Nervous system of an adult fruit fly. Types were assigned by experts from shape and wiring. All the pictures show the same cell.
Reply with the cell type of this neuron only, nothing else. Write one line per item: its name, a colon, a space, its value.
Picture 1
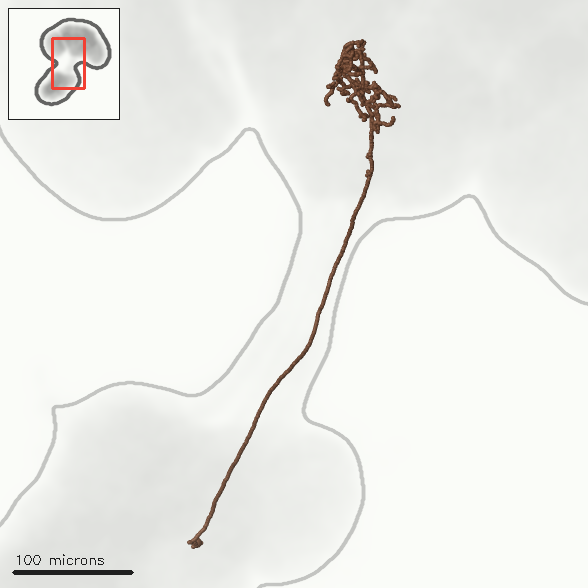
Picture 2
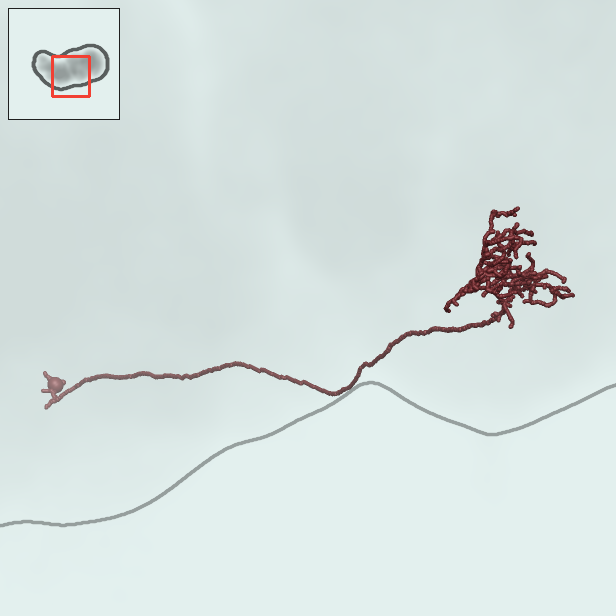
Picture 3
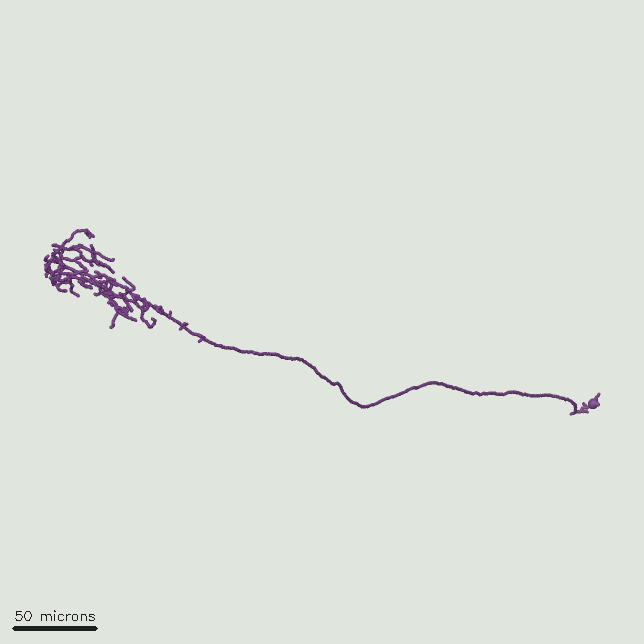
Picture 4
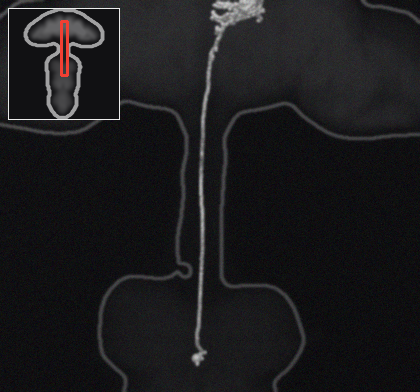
cell type: AN27X022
